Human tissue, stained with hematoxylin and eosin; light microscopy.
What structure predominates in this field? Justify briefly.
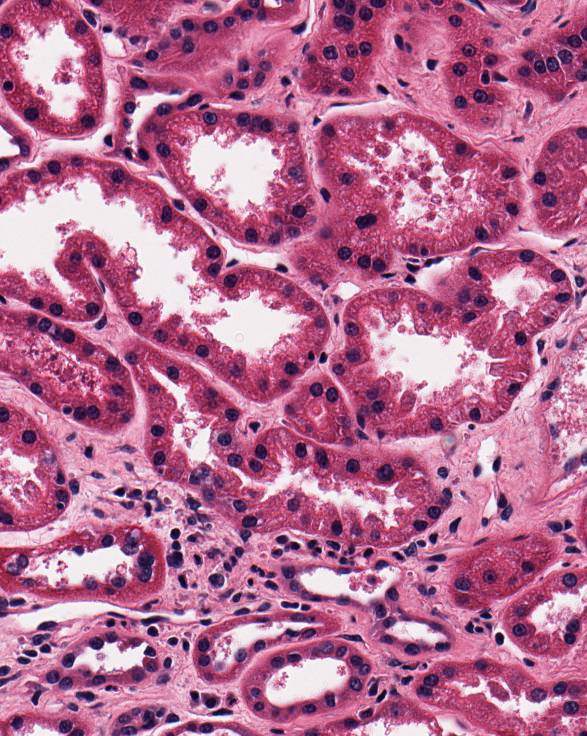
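Cortical labyrinth of the kidney. Tubules closely packed, cut in various planes; no glomerulus present.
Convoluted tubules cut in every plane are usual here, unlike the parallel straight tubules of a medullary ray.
Lining mostly a single layer of cuboidal to low columnar cells. Larger tubules: abundant, strongly eosinophilic, granular cytoplasm.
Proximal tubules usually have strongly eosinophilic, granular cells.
Toward the bottom: smaller tubules, lower paler epithelium, cleaner lumens.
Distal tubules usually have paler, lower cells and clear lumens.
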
